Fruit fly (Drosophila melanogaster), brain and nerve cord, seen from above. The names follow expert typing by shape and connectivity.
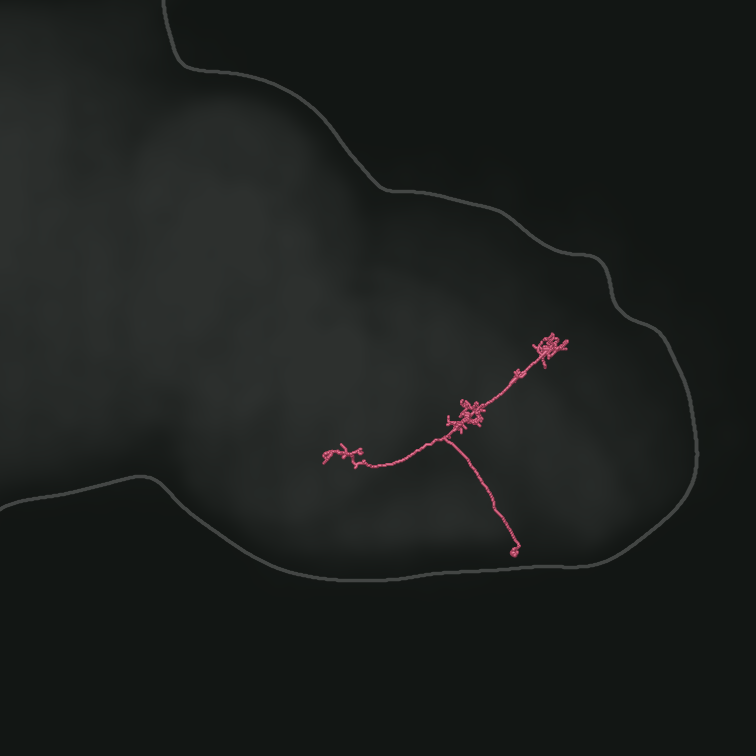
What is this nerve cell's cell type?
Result: T2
